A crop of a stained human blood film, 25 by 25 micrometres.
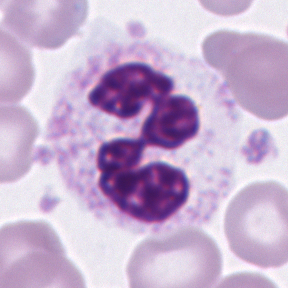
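Segmented neutrophil: see how the nucleus splits into four lobes, held together by thin strands. The chromatin is dark purple and coarsely clumped, and fine pink-violet granules fill the cytoplasm.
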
